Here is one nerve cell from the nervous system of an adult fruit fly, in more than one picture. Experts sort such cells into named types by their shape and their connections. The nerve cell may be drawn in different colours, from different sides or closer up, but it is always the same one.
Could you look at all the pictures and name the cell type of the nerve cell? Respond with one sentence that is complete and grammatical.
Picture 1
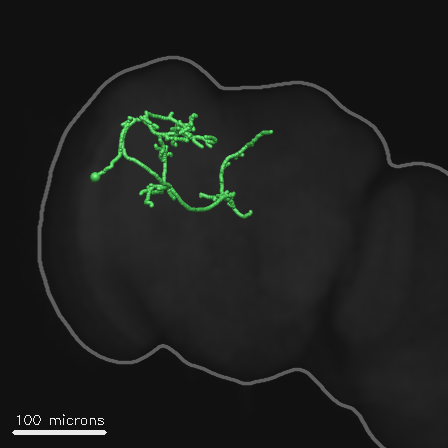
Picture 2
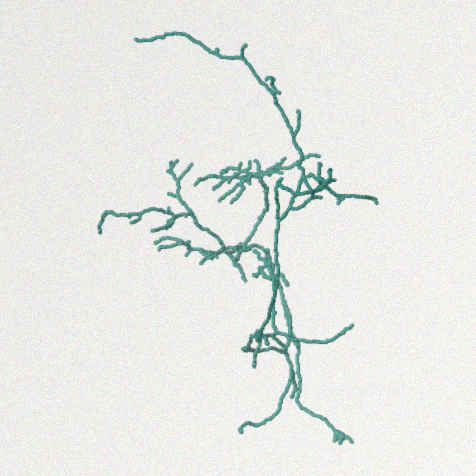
Of the cell type SMP008 is this nerve cell.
